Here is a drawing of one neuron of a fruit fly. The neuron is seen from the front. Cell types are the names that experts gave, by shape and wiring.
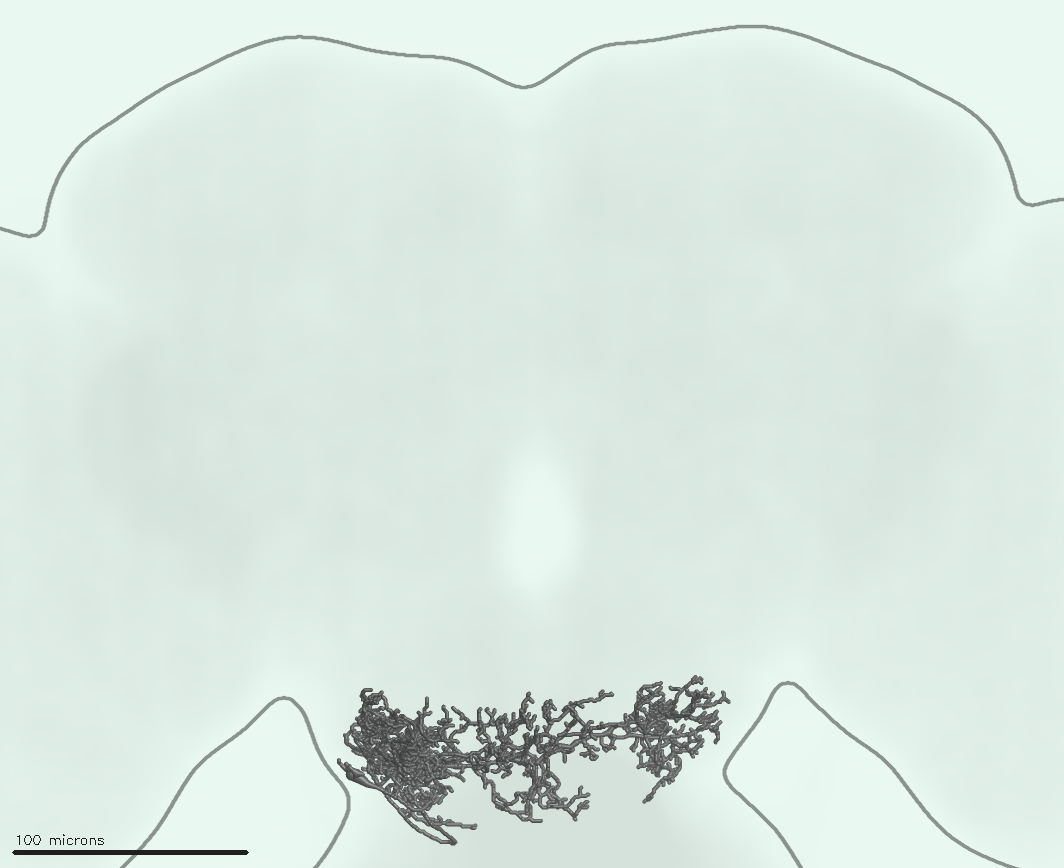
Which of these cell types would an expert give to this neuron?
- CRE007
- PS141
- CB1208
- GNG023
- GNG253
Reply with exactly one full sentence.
The neuron is of cell type GNG023.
